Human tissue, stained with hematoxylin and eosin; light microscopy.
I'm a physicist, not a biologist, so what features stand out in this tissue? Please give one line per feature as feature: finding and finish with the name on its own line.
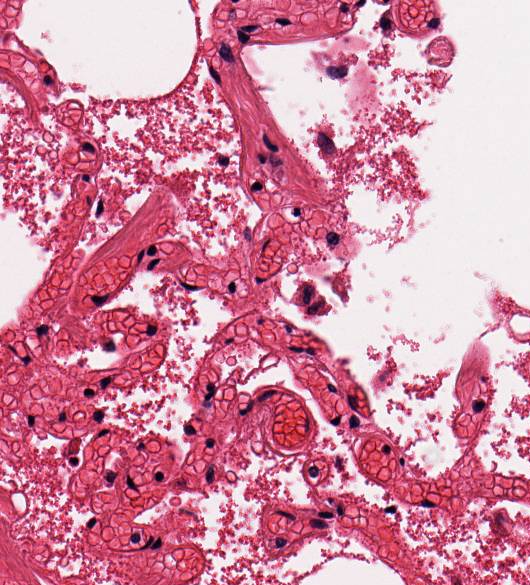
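Framework: thin branching strands divide the field into irregular open spaces
Nuclei: dark, flattened, elongated, along packed capillary walls
Spaces: many loose red blood cells scattered
Vessel: round, cross-cut, packed with red blood cells, just below centre
Name: lung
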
